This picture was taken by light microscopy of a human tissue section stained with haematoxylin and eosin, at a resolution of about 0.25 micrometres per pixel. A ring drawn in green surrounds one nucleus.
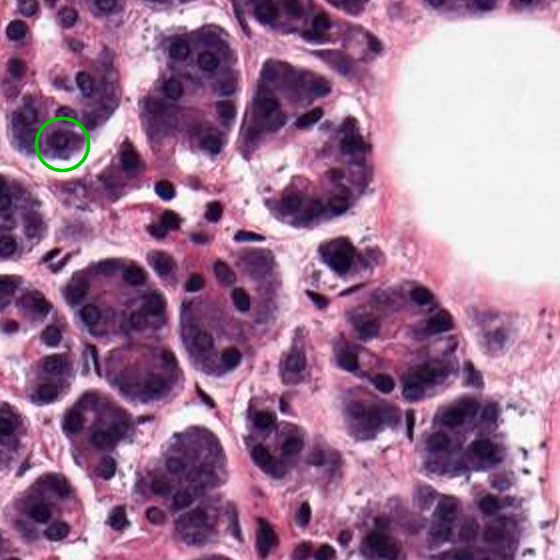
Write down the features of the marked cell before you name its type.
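The nucleus is round with a smooth, even outline. The cytoplasm around the nucleus is purple and looks finely grainy rather than clear. The cell is one of a tightly packed rounded cluster of cells, and it sits near the lower edge of that cluster, next to a narrow clear white gap that separates the cluster from the group below. The marked cell is a pancreatic acinar cell.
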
